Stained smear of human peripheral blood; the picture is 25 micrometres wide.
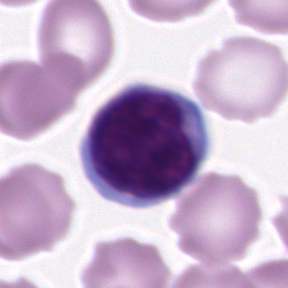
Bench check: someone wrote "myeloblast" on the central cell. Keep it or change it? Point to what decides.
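No, I don't think myeloblast fits; this is a typical lymphocyte. The chromatin is what I keep coming back to: dark purple and gathered in coarse clumps.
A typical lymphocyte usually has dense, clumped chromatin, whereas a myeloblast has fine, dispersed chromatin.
The round nucleus, about 9 micrometres across, fills about 70% of a cell about 11 micrometres across.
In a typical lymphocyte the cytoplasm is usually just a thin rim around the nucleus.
The cytoplasm here is pale blue.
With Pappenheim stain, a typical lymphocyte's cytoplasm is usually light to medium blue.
I see no granules in it.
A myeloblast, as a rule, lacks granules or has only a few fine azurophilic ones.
So the absence of granules doesn't separate the two.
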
